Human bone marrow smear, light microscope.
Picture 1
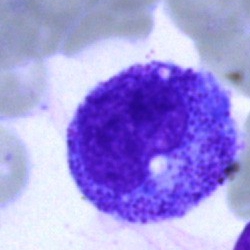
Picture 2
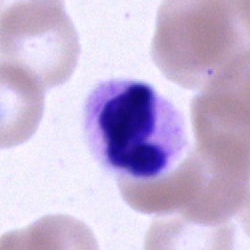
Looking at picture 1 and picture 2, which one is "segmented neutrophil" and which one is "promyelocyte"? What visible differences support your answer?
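First item, identity: picture 1 is the promyelocyte, picture 2 the segmented neutrophil. Outline: both cells are round with a smooth edge, picture 2 only roughly so. Nucleus position: in picture 1 it lies off-centre, in the upper left part of the cell.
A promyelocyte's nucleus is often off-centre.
Granules: in picture 1, numerous purple granules fill the cytoplasm and also lie over the nucleus, which stains a deeper purple than the cytoplasm. Cytoplasm: picture 1 has a paler bluish area beside the nucleus on its lower right, and one small clear round spot lies in pale cytoplasm below the middle of the cell; picture 2 has pale lilac cytoplasm without vacuoles.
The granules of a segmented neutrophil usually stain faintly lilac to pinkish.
Chromatin: in picture 2 it is dense and dark purple, with no nucleoli visible.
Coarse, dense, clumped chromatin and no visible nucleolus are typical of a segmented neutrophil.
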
